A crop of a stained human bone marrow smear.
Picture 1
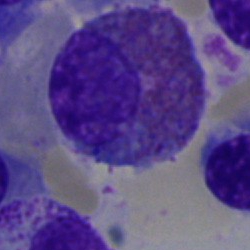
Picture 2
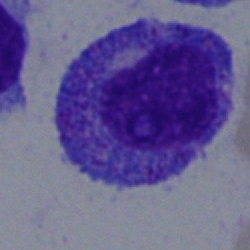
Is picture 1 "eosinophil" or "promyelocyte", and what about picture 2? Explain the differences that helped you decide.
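As I read it, picture 1 is the eosinophil and picture 2 the promyelocyte. Looking at the chromatin, picture 1's stains dense and dark purple, whereas picture 2's is dark purple but finely clumped.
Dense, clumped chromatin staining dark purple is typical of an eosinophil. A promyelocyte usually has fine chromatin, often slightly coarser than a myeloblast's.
The outlines differ too: round in picture 1, round to slightly oval with a finely uneven edge in picture 2.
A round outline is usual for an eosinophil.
Then the cytoplasm: a broad zone without vacuoles on the right of the nucleus in picture 1, and in picture 2 a plentiful broad rim on the left and lower sides, with a paler, less granular patch against the upper left of the nucleus.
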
